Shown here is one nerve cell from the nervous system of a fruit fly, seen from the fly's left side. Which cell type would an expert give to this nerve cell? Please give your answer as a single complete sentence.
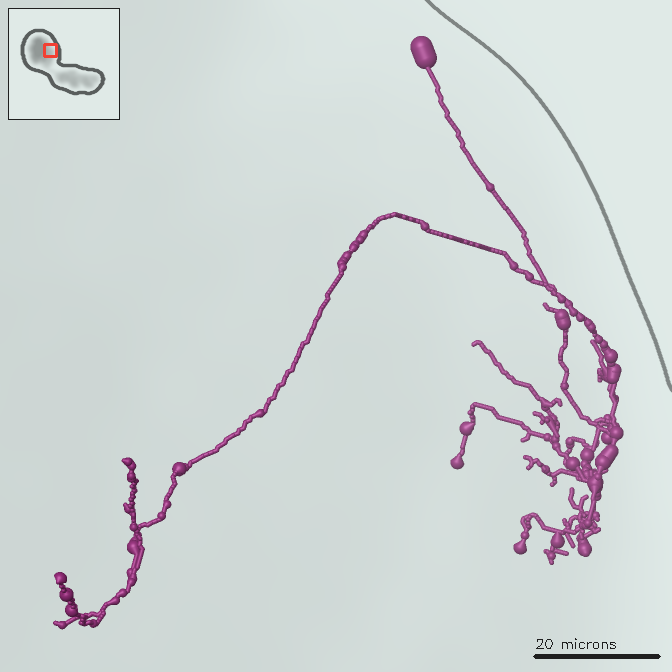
The cell type given to this nerve cell is LPT100.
